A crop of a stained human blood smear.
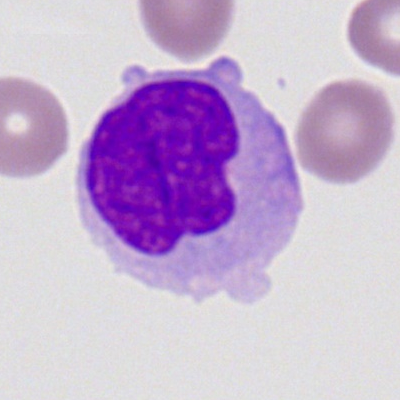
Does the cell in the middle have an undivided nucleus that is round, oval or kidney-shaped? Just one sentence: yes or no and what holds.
Yes, the nucleus is neither lobed nor folded but one compact round, oval or kidney-shaped mass.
